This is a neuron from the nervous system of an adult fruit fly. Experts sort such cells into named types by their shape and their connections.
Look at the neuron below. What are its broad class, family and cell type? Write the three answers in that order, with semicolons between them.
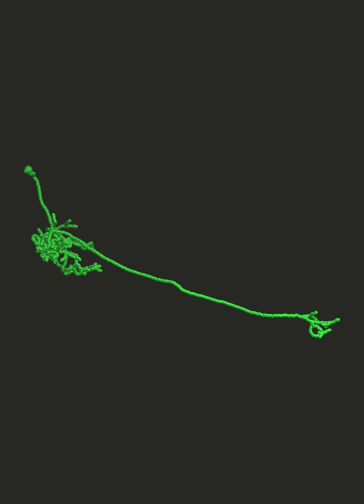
central-brain intrinsic neuron; hemilineage VLPl&d1_lateral; PVLP066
